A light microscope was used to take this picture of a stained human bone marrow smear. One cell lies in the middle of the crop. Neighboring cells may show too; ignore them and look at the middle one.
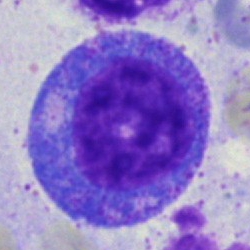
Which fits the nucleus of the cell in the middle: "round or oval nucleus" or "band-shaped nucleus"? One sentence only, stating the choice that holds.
The nucleus of the cell is compact and round or oval, not band-shaped.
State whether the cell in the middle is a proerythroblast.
no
